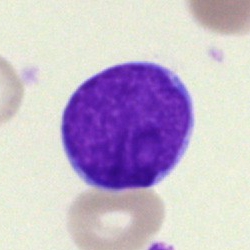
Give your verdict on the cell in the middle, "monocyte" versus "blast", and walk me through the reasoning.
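It is a blast. First, the cytoplasm is scant, at most a thin rim hard to tell apart from the nucleus.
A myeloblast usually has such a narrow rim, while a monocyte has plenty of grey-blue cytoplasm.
Second, the chromatin is finely granular and evenly spread rather than clumped. Third, no granules show, and the outline is smooth, round to slightly oval.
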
